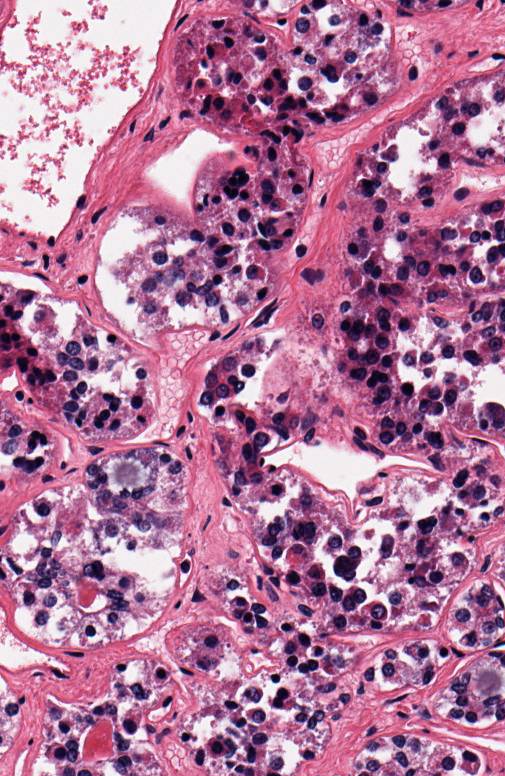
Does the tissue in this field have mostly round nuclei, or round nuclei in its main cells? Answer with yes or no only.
Yes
